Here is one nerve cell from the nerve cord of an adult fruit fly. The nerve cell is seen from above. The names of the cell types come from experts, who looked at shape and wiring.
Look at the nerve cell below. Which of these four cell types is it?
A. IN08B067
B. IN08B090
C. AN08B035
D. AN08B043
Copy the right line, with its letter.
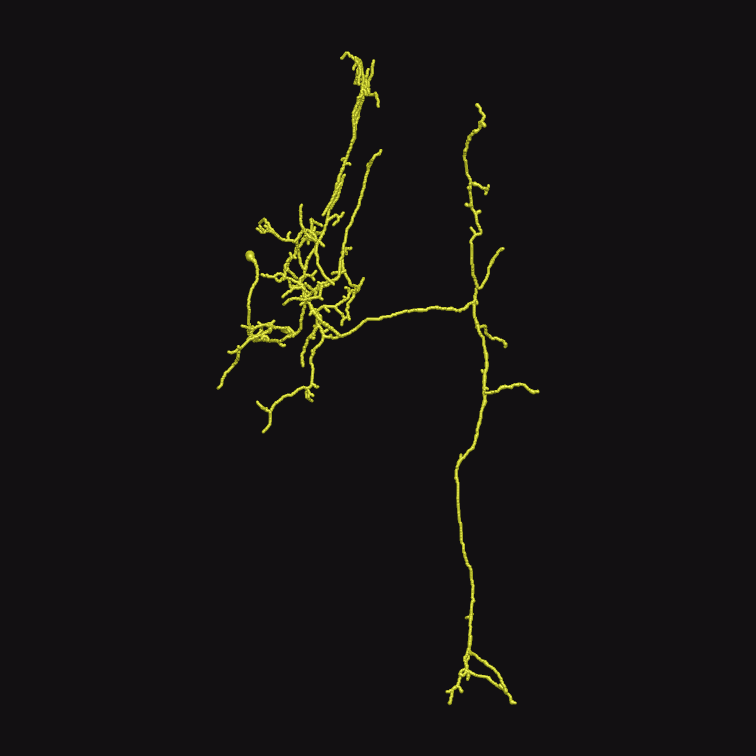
A. IN08B067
